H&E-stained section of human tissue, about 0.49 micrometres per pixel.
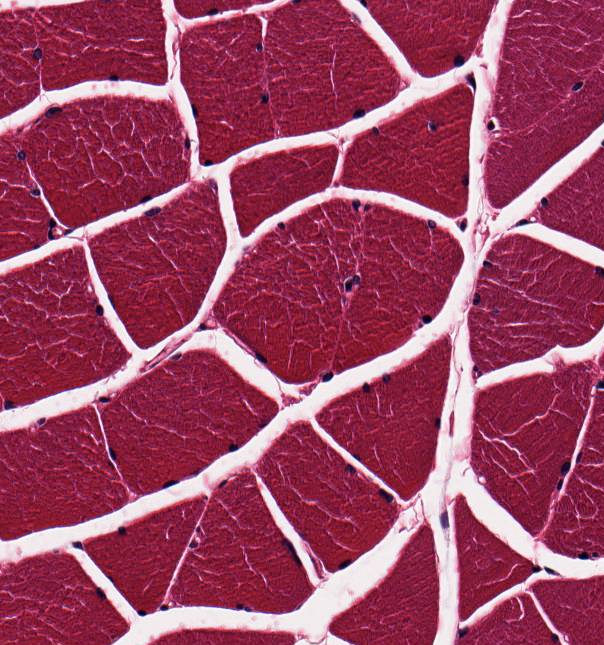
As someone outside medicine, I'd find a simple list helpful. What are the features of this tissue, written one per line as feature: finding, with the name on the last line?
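Position: nuclei at fibre edges, just beneath the borders
Shape: nuclei small, dark, flattened
Number: only a few nuclei per fibre profile, around its rim
Cytoplasm: deep, even red
Name: skeletal muscle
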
